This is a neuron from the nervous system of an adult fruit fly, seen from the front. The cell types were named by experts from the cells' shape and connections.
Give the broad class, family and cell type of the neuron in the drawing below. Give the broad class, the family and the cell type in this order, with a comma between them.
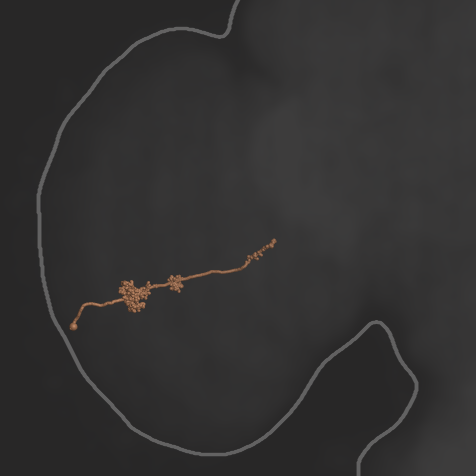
optic-lobe intrinsic neuron, Tm, Tm4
